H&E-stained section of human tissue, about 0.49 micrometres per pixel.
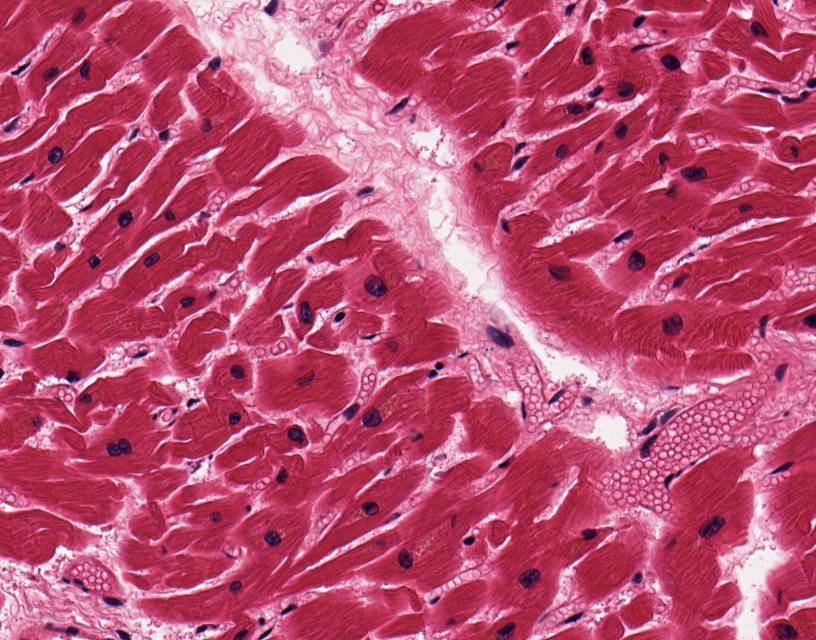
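Left ventricle of the heart. Striated muscle fibres branch and join, running in differing directions. Oval nuclei lie centrally within the cytoplasm. A pale pink band of loose fibrous connective tissue runs diagonally from top centre toward right middle. No fat cells present.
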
